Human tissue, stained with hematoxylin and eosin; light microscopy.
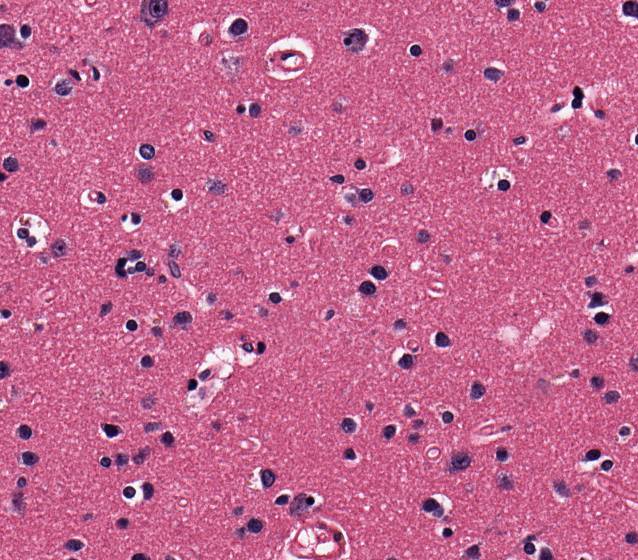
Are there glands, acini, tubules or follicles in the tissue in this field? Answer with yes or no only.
No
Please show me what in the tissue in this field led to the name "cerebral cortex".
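I'm looking at cerebral cortex here. A finely granular pink background matrix fills the whole field, with cells scattered singly through it. Most of those cells are small, their nuclei round, dark and dense, with very little cytoplasm visible. Many of the small nuclei sit inside clear round halos that separate them from the surrounding matrix. I see no fat cells and no muscle fibres anywhere in the field.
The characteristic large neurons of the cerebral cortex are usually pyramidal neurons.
Being small, most cells in this field stand apart from those large neurons, so in that respect they don't go with it.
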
